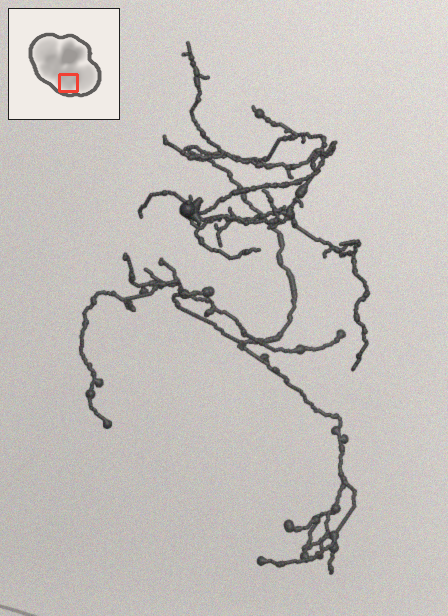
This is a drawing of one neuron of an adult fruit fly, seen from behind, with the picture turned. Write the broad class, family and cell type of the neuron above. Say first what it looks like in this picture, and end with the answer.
The picture shows dozens of branch ends. As drawn here it is taller than it is wide. It is a central-brain intrinsic neuron. The family is hemilineage DL1_ventral. Its cell type is PLP175.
